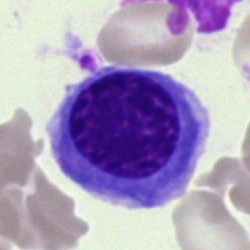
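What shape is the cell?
Round, with a slightly uneven, ruffled edge.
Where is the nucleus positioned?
Toward the top, so the cytoplasm is widest beneath it.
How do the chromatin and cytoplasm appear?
The chromatin is dark purple, clumped into coarse strands; the cytoplasm is deep blue.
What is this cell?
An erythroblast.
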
